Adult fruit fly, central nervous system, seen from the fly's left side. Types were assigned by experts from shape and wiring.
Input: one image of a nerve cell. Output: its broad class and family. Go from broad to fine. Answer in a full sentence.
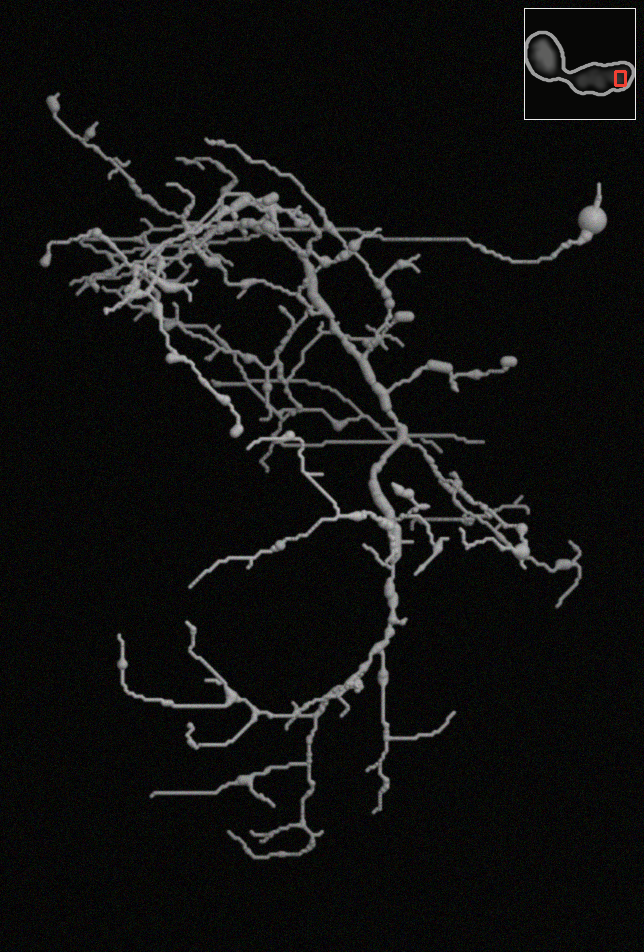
A nerve-cord intrinsic neuron of hemilineage 03A.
